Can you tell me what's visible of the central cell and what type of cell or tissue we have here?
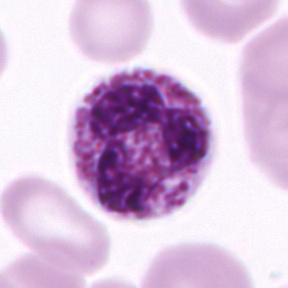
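Outline first: the cell is round. Nucleus next: it is divided into several lobes, and these lobes lie around a paler central area of the cell. Chromatin last: it is dense and dark purple. This is an eosinophil.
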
